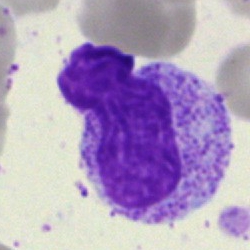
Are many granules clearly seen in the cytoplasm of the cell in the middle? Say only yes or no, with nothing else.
Yes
